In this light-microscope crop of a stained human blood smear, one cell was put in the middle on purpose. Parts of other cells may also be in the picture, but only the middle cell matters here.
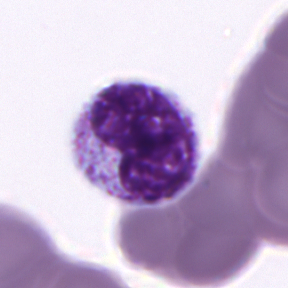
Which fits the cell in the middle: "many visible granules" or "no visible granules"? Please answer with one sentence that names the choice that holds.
A large number of visible granules lies in the cytoplasm of this cell.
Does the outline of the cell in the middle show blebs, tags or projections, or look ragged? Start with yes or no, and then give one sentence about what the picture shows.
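No. The cell has a round, smooth outline.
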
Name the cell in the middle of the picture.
metamyelocyte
